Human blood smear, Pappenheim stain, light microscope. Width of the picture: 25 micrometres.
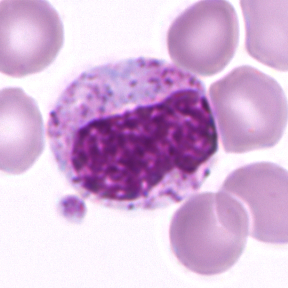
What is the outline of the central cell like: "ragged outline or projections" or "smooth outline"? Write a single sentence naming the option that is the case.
The cell has an even edge, with no ragged parts or projections.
